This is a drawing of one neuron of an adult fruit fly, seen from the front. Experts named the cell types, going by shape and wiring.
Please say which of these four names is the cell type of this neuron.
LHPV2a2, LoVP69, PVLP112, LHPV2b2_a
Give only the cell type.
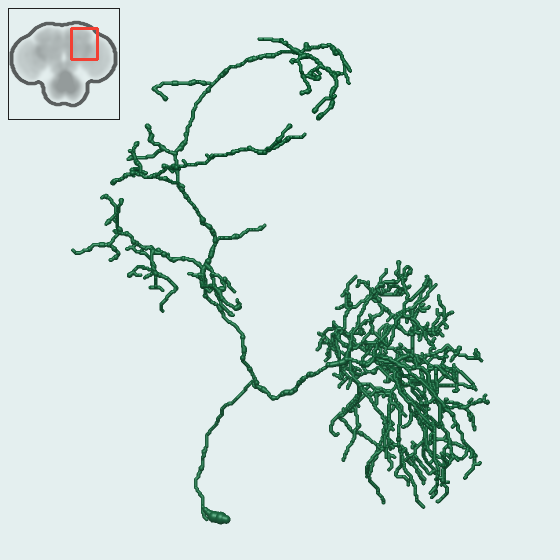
LoVP69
